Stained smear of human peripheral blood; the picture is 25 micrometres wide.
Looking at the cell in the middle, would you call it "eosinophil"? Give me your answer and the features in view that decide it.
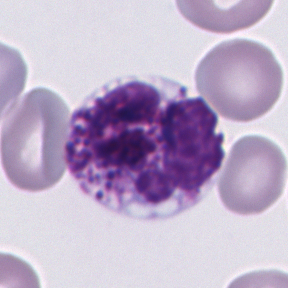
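Roughly round outline here, and the nucleus is irregular, split into several lobed masses with no nucleoli showing. Coarse dark purple granules are scattered about, and the cytoplasm between them is very pale, almost colourless.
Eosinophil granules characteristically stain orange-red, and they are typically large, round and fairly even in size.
Dark purple granules don't match that colour, so eosinophil doesn't really work for this cell. It's a basophil.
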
